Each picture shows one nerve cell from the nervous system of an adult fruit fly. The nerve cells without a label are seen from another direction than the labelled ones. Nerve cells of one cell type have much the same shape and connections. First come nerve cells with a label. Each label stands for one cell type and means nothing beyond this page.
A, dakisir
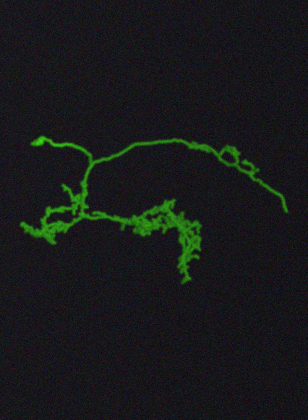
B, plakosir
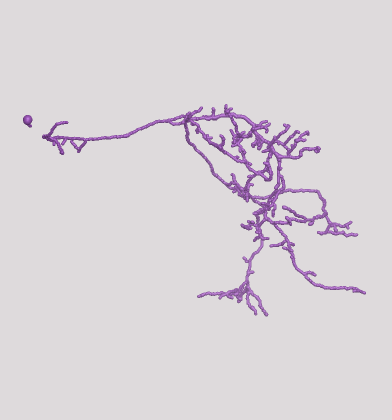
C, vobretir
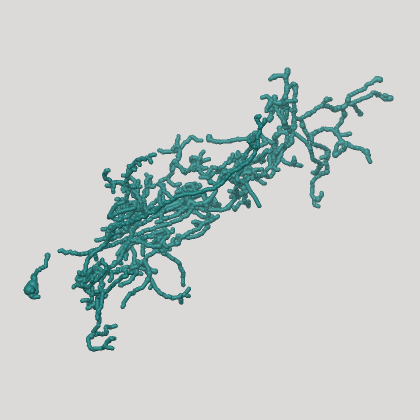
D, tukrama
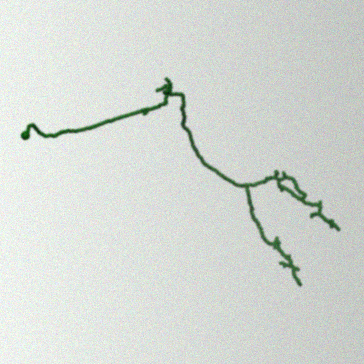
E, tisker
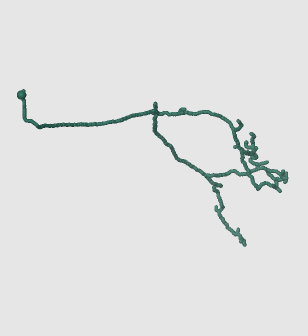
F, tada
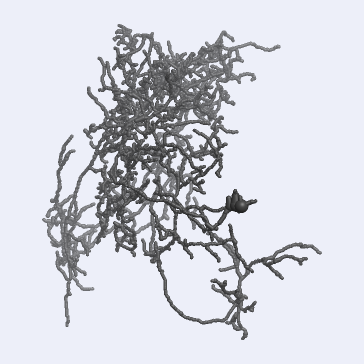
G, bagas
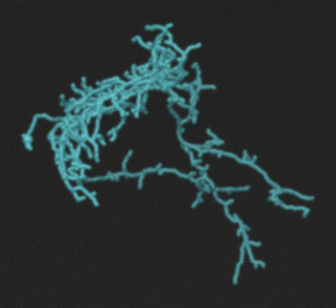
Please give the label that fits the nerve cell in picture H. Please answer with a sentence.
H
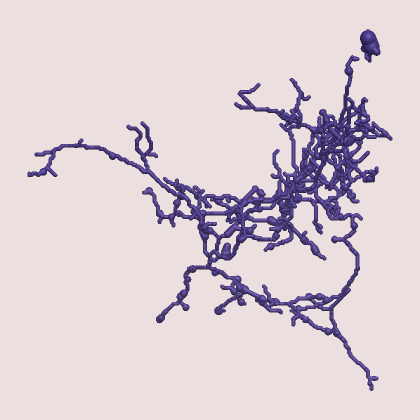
It belongs to vobretir.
